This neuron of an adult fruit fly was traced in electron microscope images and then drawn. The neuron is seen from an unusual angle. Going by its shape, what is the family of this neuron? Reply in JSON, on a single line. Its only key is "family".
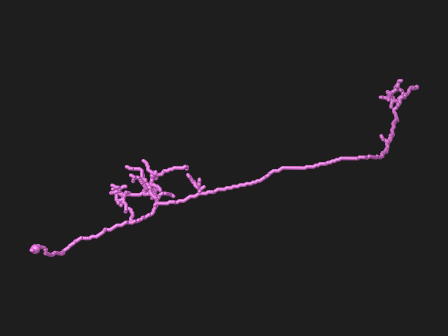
{"family": "Tm"}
